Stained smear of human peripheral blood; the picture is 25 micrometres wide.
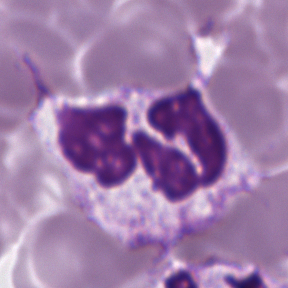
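Segmented neutrophil in a stained smear of human peripheral blood: the nucleus is split into separate lobes rather than forming one mass, with dense, dark purple chromatin dotted by small paler spots. Fine, pinkish-violet granules sit in the cytoplasm, and thin, tapering strands extend from the upper left and upper right of the cell.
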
